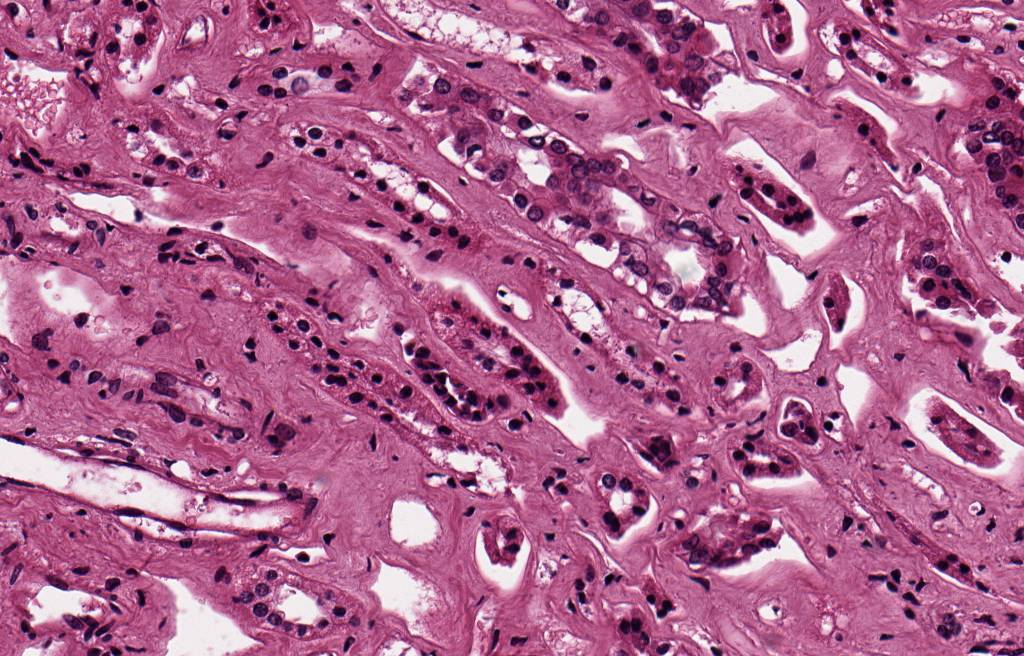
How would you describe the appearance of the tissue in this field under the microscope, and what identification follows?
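Elongated tubular structures run roughly parallel, slanting from upper left to lower right. A single layer of cells with round, dark nuclei lines them. Dense pink collagenous stroma fills the wide spaces between, holding small, dark, elongated nuclei scattered singly. This is renal medulla.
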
